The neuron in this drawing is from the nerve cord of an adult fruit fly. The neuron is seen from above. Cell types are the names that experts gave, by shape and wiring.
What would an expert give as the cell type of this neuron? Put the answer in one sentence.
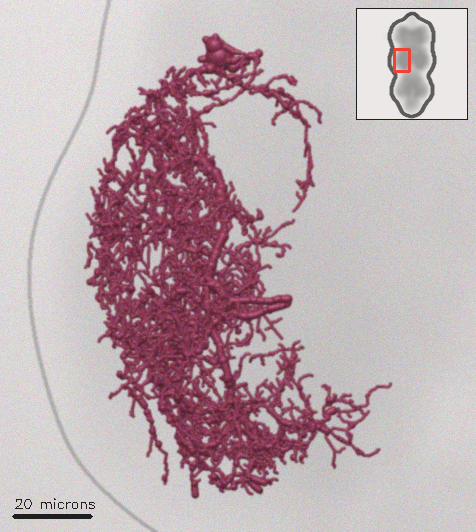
The cell type is IN08A005.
